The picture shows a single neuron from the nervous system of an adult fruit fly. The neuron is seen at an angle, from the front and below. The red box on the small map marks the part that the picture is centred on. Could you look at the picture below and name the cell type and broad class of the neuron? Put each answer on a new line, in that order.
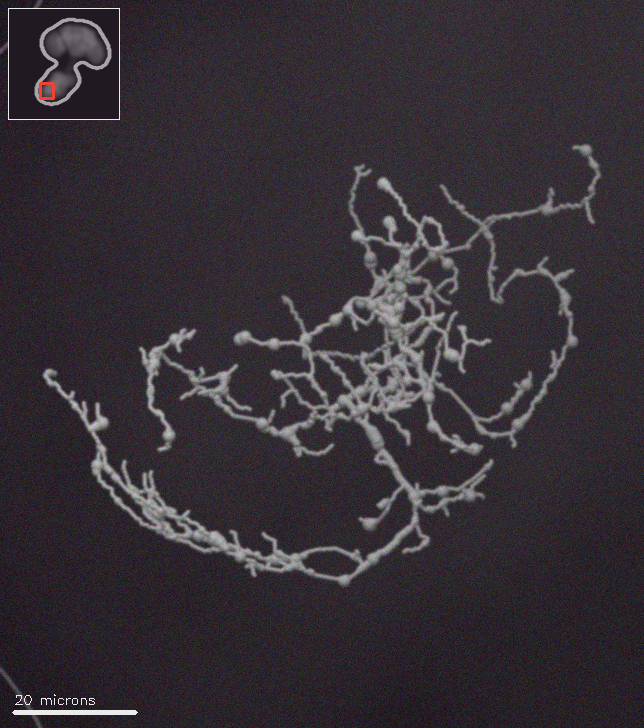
INXXX442
nerve-cord intrinsic neuron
